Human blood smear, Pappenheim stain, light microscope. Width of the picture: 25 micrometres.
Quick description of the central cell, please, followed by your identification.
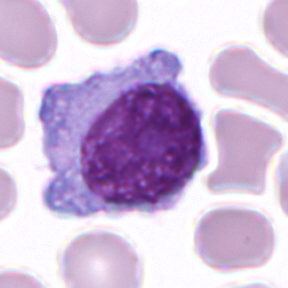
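The border is ragged, I notice, with small blunt bulges along an irregular outline. Inside, the nucleus is roundish to oval, with neither lobes nor a deep indentation, and it sits off-centre toward the right. Its chromatin is dark purple and coarsely clumped. The name for it is plasma cell.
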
